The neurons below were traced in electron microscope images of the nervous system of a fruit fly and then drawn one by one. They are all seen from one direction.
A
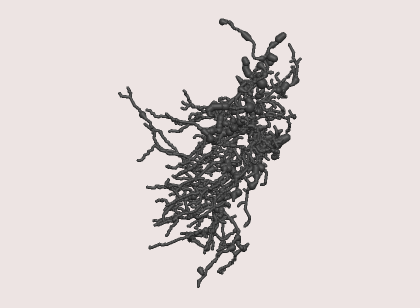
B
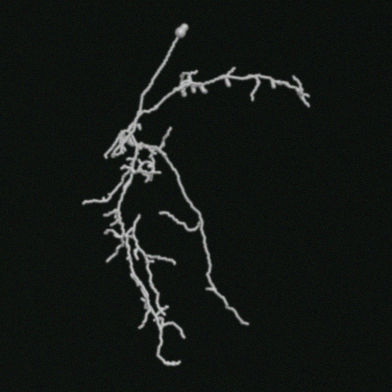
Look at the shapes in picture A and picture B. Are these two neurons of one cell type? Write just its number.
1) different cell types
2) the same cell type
1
